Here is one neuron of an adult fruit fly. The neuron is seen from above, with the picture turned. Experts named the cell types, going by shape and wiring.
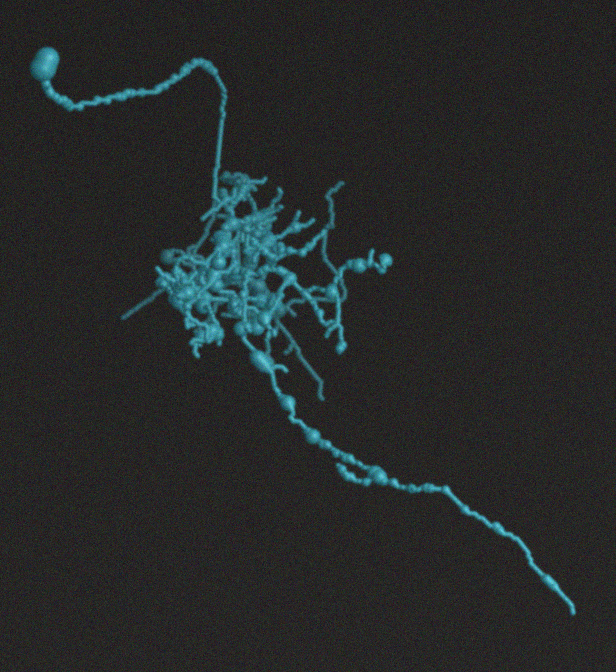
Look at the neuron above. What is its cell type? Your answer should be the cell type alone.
WEDPN6A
